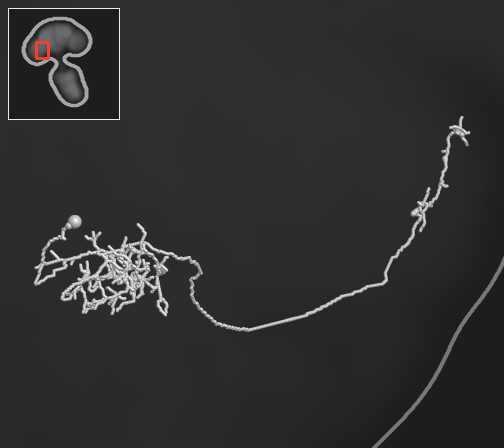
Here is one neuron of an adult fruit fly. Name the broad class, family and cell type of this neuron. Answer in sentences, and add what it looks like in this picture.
It is an optic-lobe intrinsic neuron. The family is Tm. It is of cell type Tm37. It is in the brain and does not reach the nerve cord. Its cell body lies on the left of the picture. Dozens of branch ends can be seen.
